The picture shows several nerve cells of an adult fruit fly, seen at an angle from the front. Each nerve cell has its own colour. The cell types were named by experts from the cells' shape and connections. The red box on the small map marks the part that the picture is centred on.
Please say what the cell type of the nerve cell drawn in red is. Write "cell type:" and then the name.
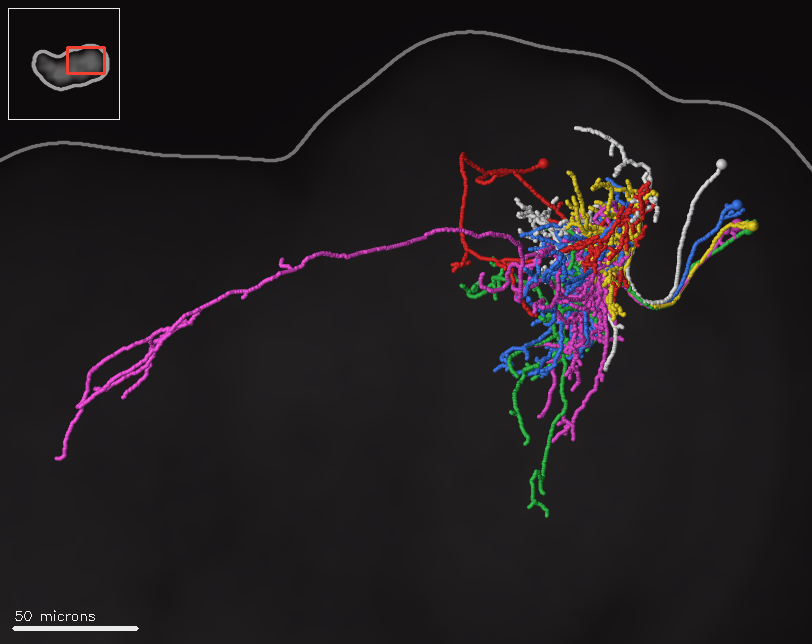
cell type: CB3268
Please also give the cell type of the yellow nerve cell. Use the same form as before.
cell type: LHAV4c1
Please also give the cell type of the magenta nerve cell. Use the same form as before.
cell type: LH004m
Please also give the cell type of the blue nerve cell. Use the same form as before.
cell type: LH007m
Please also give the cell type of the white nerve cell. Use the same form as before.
cell type: CB3036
